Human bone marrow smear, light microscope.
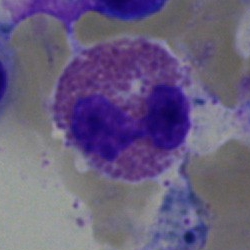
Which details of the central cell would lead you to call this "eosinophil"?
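In this eosinophil, two nuclear lobes lie side by side across the lower half of the cell, which fits the kind.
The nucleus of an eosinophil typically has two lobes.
The chromatin is dense and dark purple, which also agrees.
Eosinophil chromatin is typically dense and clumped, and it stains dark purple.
Coarse reddish-pink granules pack the cytoplasm, filling it all around the nucleus.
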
